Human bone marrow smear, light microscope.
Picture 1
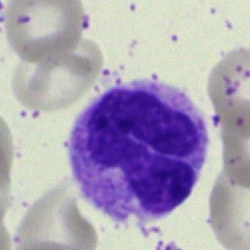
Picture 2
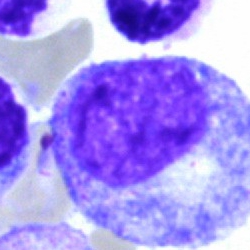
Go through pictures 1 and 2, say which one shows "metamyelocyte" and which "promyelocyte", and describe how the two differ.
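The metamyelocyte is in picture 1 and the promyelocyte in picture 2. In the metamyelocyte the nucleus fills most of the cell, leaving a rim of cytoplasm that is widest at the lower left; in the promyelocyte the nucleus sits toward the upper left, and the abundant cytoplasm forms a wide band below and to the right of it.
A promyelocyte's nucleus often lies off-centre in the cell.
The chromatin also differs: dark purple and coarsely clumped in the metamyelocyte, finely granular in the promyelocyte.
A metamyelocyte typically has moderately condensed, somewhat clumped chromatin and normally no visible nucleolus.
No nucleoli can be seen in picture 1. The metamyelocyte's cytoplasm is pale lilac.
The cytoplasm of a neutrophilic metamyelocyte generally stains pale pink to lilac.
In the promyelocyte, a paler, less granular patch of cytoplasm lies just below and to the right of the nucleus. Around the metamyelocyte, small purple dots are scattered on the background, while a small dark purple fragment lies against the left edge of the promyelocyte.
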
